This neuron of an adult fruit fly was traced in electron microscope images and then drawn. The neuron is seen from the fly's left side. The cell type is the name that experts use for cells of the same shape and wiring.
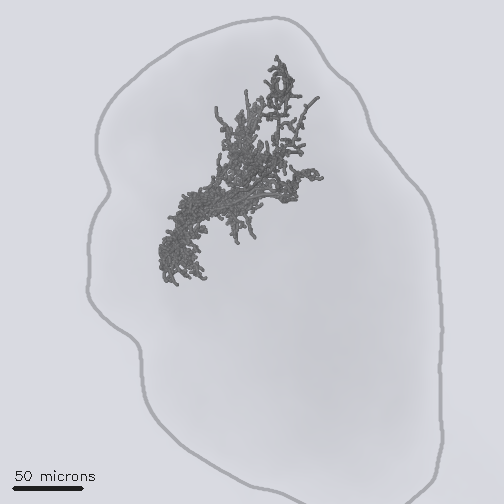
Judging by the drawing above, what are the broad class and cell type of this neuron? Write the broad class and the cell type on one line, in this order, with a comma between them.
central-brain intrinsic neuron, AVLP030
